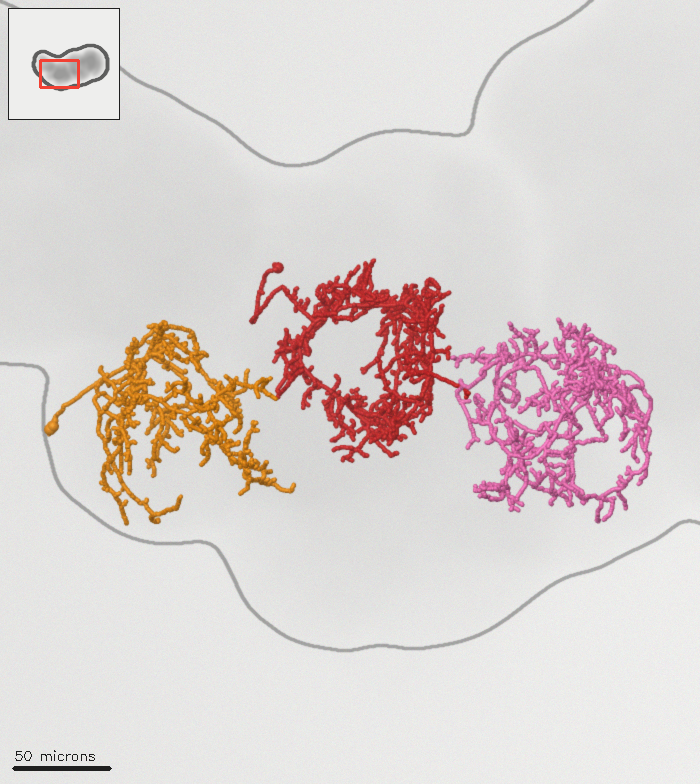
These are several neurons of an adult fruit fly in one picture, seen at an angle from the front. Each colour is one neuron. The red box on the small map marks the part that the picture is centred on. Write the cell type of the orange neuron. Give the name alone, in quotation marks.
"IN03A045"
